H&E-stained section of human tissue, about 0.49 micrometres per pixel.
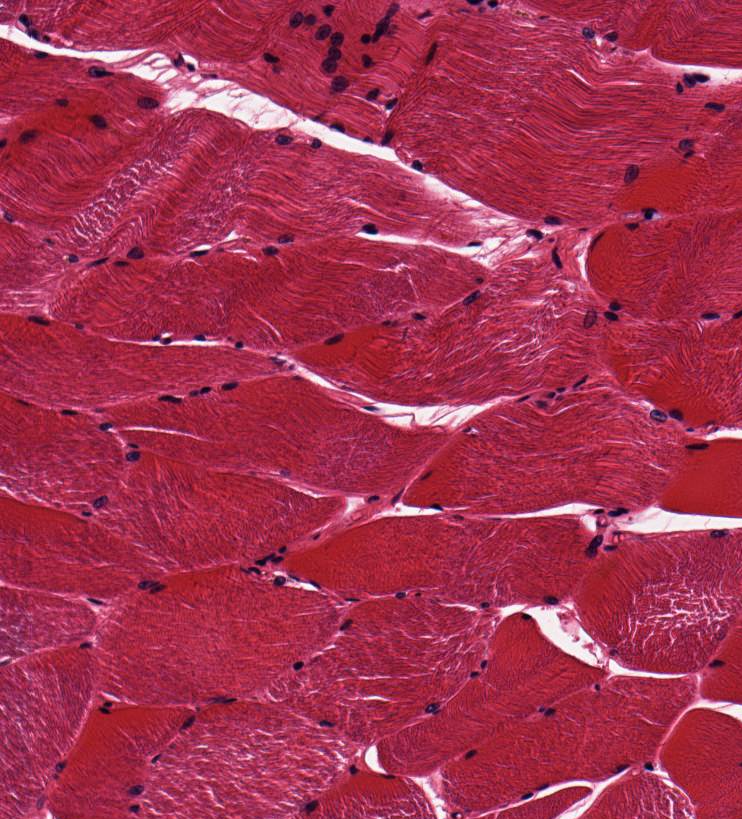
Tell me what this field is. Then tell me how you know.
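Skeletal muscle is the tissue shown. Dark, oval to elongated nuclei occupy the edges of the fibres rather than their centres.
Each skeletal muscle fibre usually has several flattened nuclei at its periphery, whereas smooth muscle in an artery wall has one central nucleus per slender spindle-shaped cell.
The fibre cytoplasm is deep pink-red and shows fine lengthwise fibrillar streaks.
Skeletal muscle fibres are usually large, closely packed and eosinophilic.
Connective tissue between the fibres is scant, forming only thin strands, and no fat cells are present.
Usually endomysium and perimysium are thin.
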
